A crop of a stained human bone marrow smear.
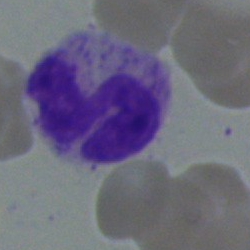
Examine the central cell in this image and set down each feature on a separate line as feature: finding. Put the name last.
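Outline: roughly round, edge slightly irregular
Nucleus: thin pale line in the lower part separating two closely set limbs
Nucleoli: none visible
Granules: fine, purple, scattered through the cytoplasm, most plentiful in the upper part of the cell
Name: band neutrophil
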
